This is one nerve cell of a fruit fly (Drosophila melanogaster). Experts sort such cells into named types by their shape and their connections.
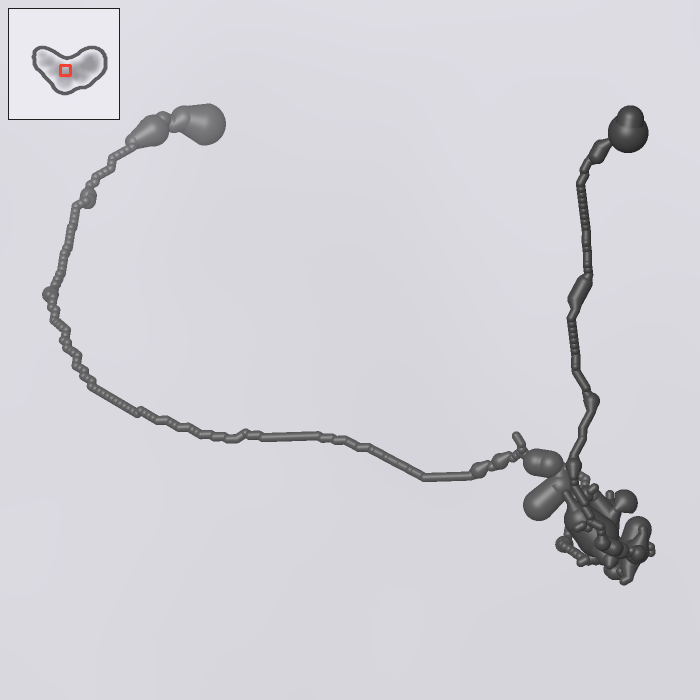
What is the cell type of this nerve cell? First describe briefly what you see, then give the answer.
The cell body can be seen at the upper right of the picture. In this view it is wider than it is tall. It is an optic-lobe intrinsic neuron. It is of cell type Tm2.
